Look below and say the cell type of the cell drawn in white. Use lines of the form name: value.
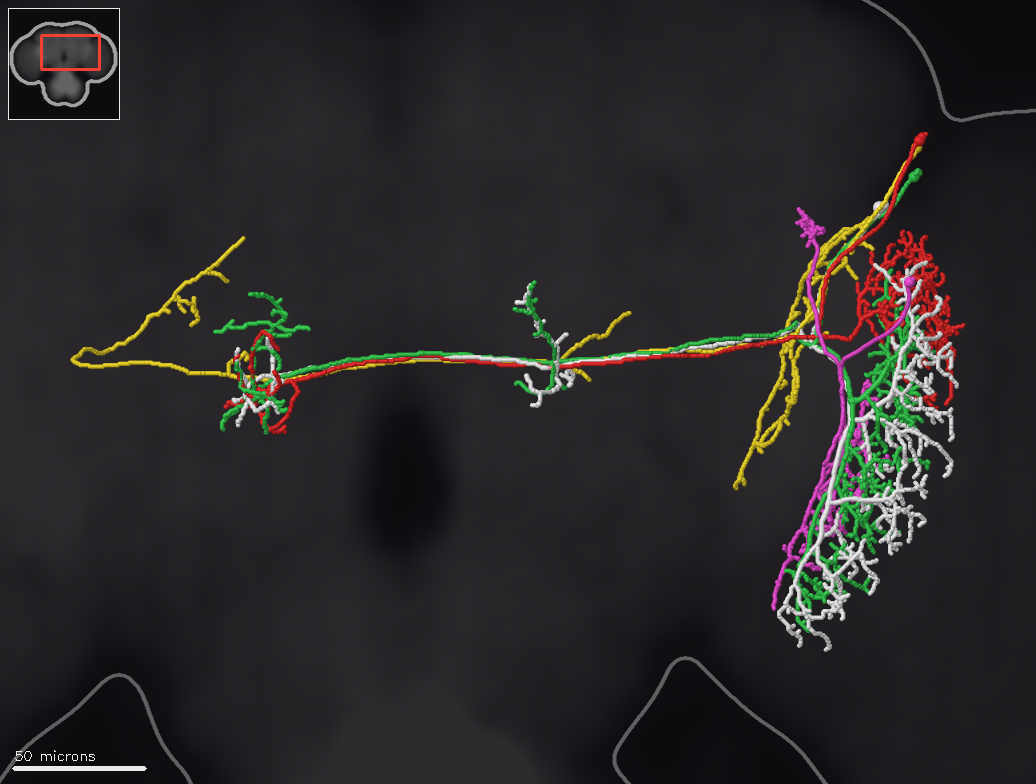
cell type: LoVP92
